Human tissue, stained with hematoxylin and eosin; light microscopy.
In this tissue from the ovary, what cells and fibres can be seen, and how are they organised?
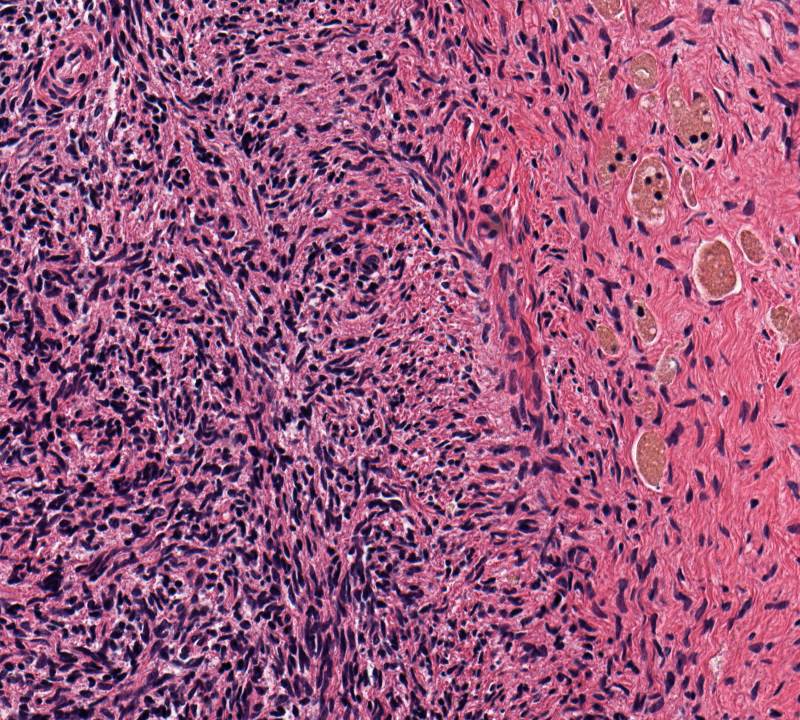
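A densely cellular area occupies the left two-thirds of the field, and a less cellular pink area lies along the right side. The dense area consists of spindle-shaped cells with elongated, dark-staining nuclei and scant cytoplasm, arranged in short bundles that cross and swirl in many directions. The right side is dense pink collagen containing sparse, scattered spindle nuclei.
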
